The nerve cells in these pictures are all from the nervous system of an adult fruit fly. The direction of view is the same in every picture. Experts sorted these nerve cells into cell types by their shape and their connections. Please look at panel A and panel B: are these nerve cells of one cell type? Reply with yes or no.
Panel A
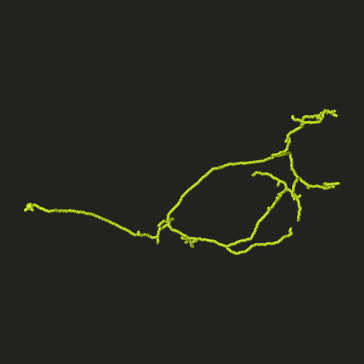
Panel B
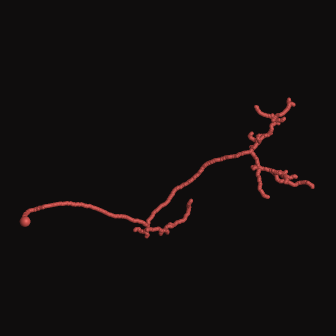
no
